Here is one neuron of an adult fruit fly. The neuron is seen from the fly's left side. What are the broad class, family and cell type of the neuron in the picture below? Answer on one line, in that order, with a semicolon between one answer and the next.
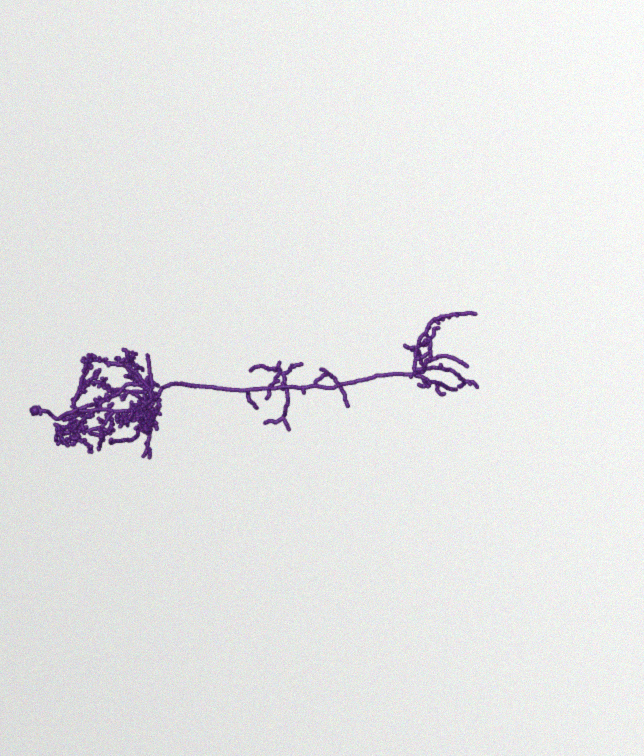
nerve-cord intrinsic neuron; hemilineage 07B; IN07B014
